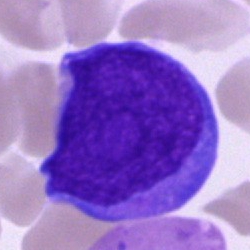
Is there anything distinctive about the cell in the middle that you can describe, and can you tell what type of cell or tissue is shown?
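The nucleus occupies most of the cell and shows an indentation on its left side. Cytoplasm is limited to a thin rim, broadest along the lower right, and no vacuoles are seen in it. This is a blast.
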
